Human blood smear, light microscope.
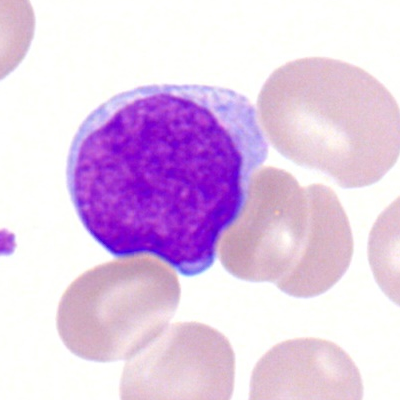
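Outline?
Roughly round, dented inward on the lower right side.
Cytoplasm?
Narrow pale blue rim, widest at the upper right.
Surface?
Smooth, no projections.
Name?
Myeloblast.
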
